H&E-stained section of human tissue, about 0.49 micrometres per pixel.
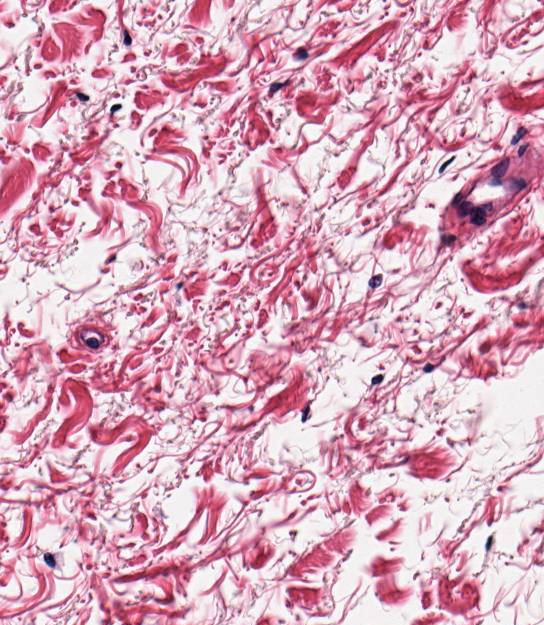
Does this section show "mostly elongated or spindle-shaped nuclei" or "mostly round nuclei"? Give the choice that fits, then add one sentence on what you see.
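Mostly elongated or spindle-shaped nuclei. Most nuclei are small, dark and spindle-shaped, with little visible cytoplasm, in keeping with fibroblasts.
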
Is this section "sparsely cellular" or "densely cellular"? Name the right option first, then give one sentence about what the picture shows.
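Sparsely cellular. Cells are sparse, with only scattered nuclei spread widely through the collagen.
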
